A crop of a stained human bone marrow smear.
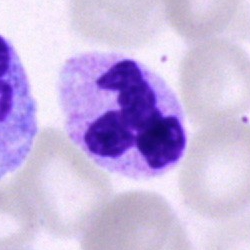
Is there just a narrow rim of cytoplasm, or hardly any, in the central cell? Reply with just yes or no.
No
